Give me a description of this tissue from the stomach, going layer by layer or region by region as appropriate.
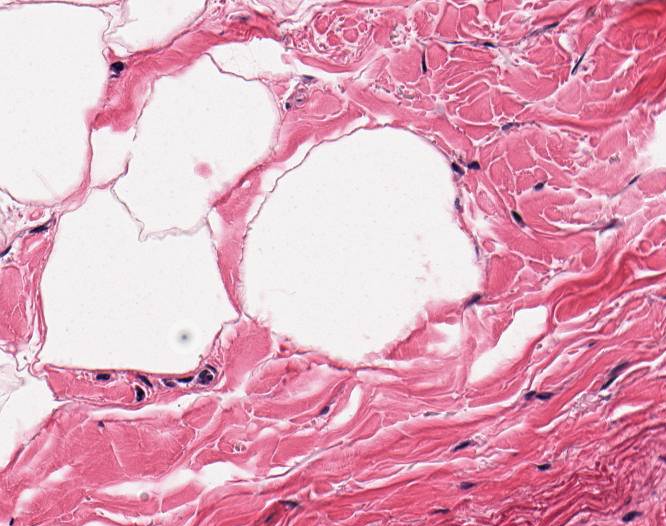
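First, large empty adipocytes cluster in the upper left and centre. Next, small dark flattened nuclei line up along the lower rim of the left-middle adipocyte. Then, densely eosinophilic fibrous tissue, with sparse dark elongated nuclei, fills the right side and lower part.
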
